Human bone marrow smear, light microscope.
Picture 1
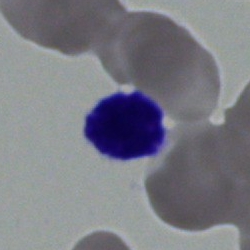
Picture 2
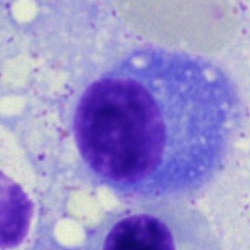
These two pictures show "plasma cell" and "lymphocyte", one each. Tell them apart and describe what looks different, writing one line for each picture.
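Picture 1 shows a lymphocyte: No rim of cytoplasm can be seen around the nucleus.
Picture 2 shows a plasma cell: The cytoplasm is abundant and blue, spreading mainly to the right of the nucleus.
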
